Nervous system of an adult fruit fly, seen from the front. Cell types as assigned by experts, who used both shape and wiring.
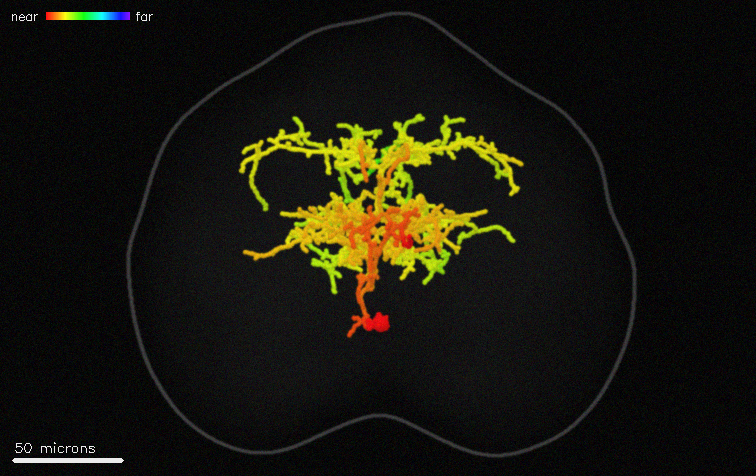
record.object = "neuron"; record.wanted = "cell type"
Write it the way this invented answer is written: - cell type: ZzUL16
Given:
- cell type: AN10B005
